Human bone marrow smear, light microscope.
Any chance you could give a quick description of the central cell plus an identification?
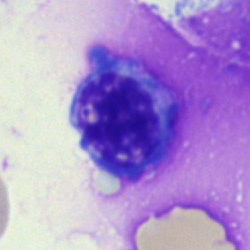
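In outline the cell is roughly round, its edge slightly uneven. A thin rim of deep blue cytoplasm surrounds the nucleus, and a small rounded bulge of the same blue cytoplasm sticks out at the upper left edge. Several small clear spots lie over the nucleus. The cell is an erythroblast.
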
